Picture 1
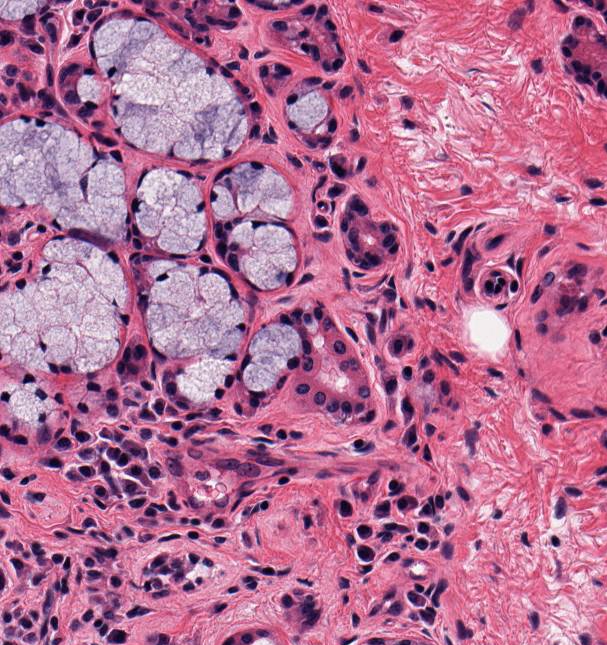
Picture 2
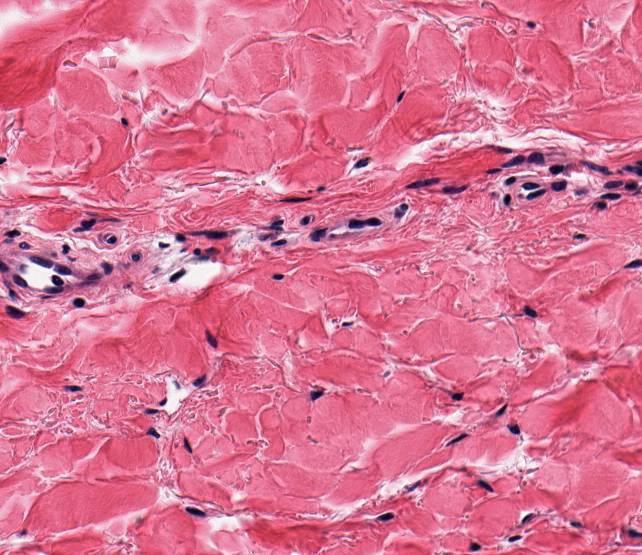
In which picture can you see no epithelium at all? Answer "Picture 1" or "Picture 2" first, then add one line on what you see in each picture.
Picture 2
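Picture 1: A small duct lined by cuboidal cells with pink cytoplasm lies in the centre of the field, just below the acini.
Picture 2: No epithelium is present anywhere in the field.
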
